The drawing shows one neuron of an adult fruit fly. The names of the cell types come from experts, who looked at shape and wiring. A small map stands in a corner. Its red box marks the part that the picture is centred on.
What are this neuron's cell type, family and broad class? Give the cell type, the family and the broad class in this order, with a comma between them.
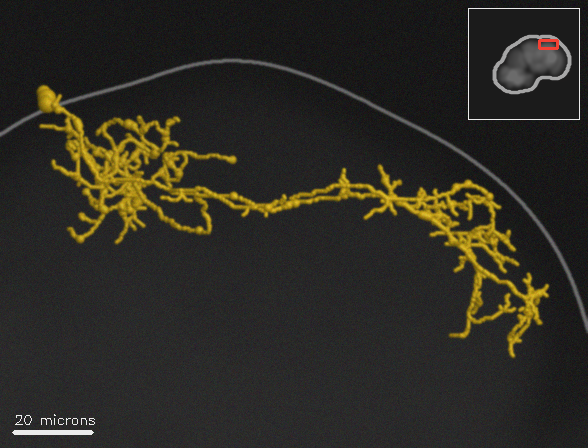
SLP396, hemilineage SMPpd1, central-brain intrinsic neuron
